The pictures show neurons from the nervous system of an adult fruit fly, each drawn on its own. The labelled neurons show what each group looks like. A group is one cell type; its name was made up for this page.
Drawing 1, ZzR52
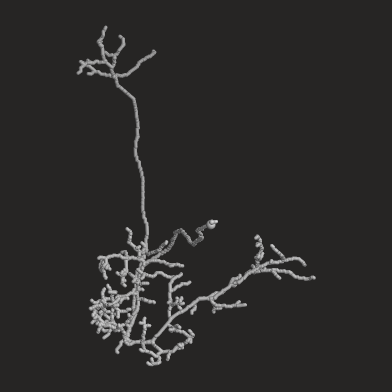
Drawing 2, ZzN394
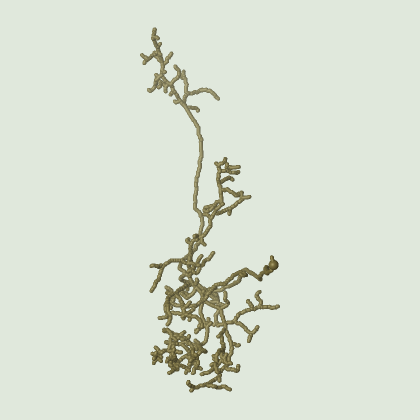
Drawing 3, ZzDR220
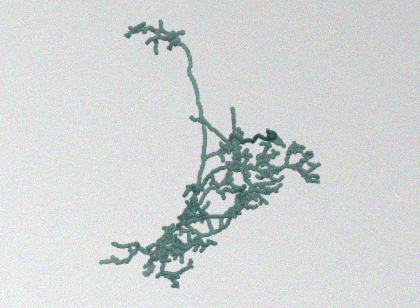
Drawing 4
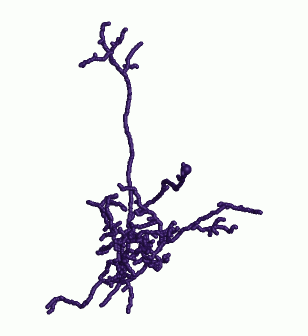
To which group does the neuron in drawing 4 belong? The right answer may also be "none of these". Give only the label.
ZzR52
